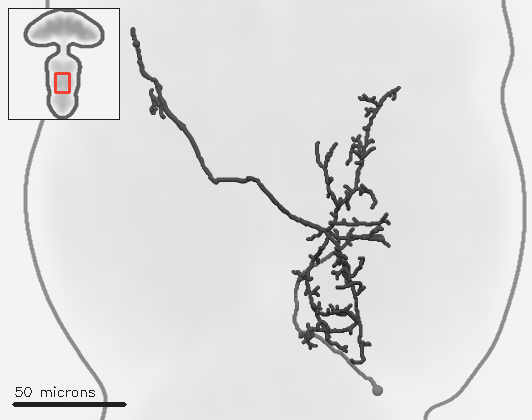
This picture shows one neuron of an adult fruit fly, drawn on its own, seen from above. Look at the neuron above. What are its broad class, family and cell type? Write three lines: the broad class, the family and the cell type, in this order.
nerve-cord intrinsic neuron
hemilineage 06A
IN06A044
